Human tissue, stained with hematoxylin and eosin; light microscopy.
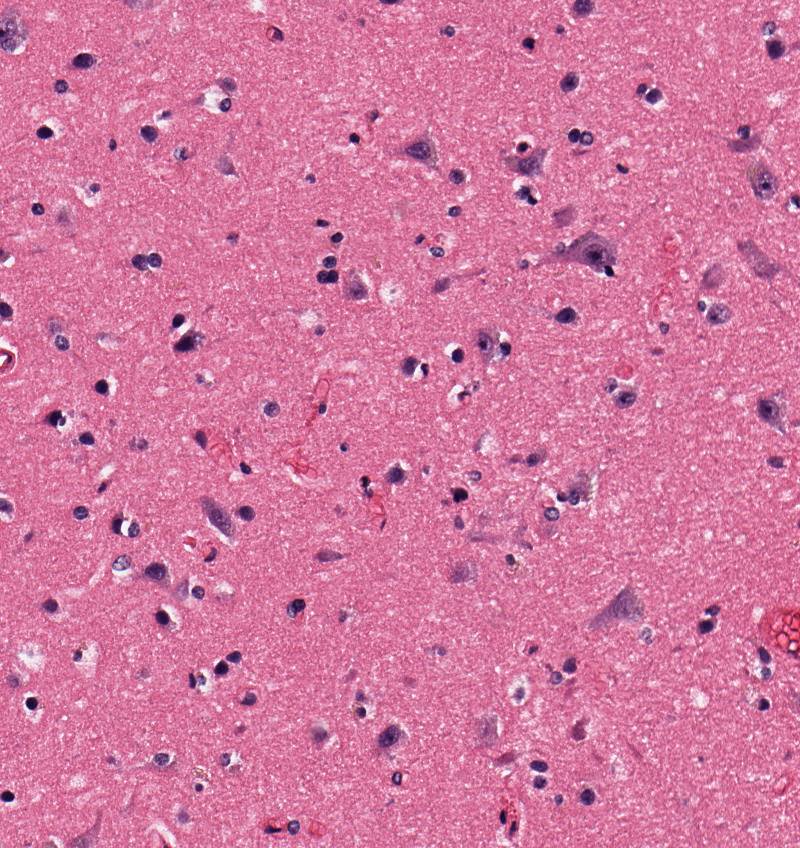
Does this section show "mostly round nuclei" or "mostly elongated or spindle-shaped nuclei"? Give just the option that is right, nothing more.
Mostly round nuclei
